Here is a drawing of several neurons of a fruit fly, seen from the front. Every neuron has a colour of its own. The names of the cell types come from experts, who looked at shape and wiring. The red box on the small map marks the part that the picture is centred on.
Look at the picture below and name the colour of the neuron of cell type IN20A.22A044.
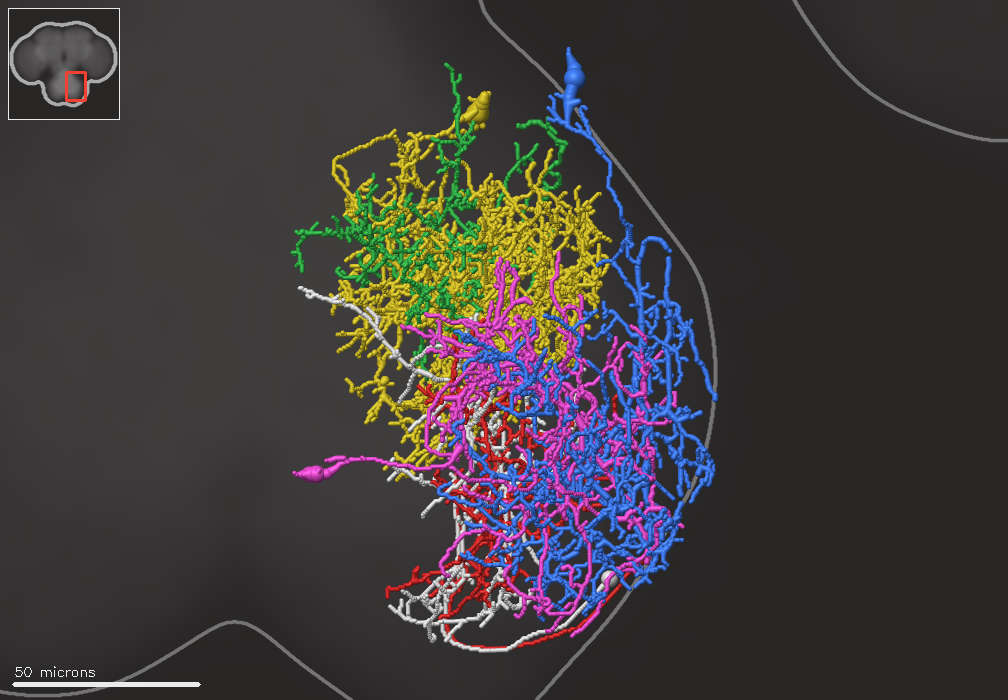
green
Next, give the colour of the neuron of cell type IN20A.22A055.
white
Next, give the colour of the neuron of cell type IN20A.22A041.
red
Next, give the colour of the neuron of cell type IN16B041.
magenta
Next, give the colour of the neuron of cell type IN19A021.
blue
